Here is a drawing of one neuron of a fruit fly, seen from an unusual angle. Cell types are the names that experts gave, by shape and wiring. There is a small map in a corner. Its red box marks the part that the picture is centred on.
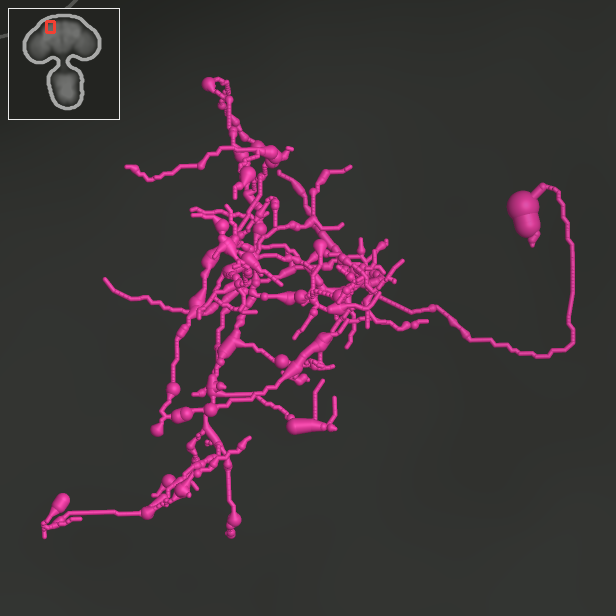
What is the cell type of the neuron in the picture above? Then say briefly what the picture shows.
The cell type is SLP289. Its broad class is central-brain intrinsic neuron. Dozens of branch ends can be seen. In this view it is about as wide as it is tall.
